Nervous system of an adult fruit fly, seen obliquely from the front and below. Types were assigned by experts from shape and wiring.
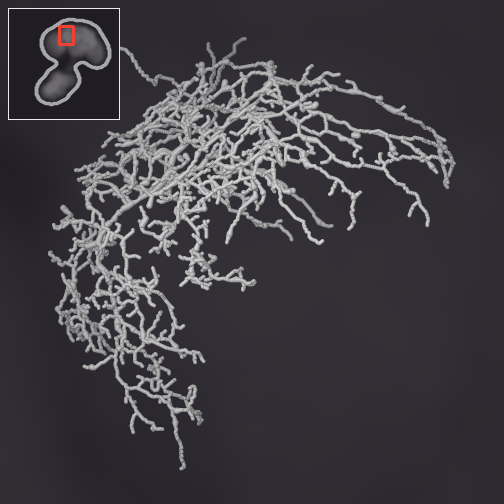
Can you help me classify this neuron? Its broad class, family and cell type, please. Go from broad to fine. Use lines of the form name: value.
broad class: central-brain intrinsic neuron
family: hemilineage VLPl4_anterior
cell type: AVLP436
